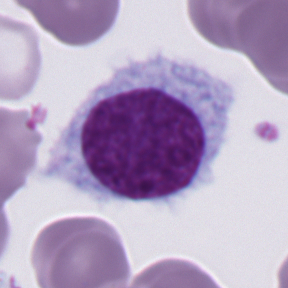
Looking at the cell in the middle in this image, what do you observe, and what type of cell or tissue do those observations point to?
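Around the cell, the margin is ragged and bears many fine hair-like projections. Its chromatin is finely mottled, lacking coarse dense blocks, and no distinct nucleolus is visible. The cytoplasm has a lacy, streaky texture without distinct coloured granules. It is a hairy cell.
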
